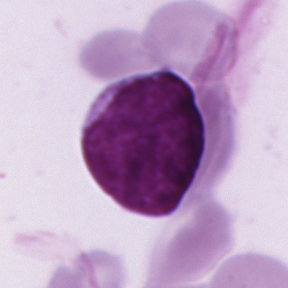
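Myeloblast: the nucleated cell at the centre of this blood smear. Take your time with the nucleus, which is roughly round to oval, with no indentation or lobes. The cytoplasm is scant, and you will mainly see it as a thin pale crescent at the upper left. Search that cytoplasm and you will find no granules, and there are no vacuoles anywhere in the cell.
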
